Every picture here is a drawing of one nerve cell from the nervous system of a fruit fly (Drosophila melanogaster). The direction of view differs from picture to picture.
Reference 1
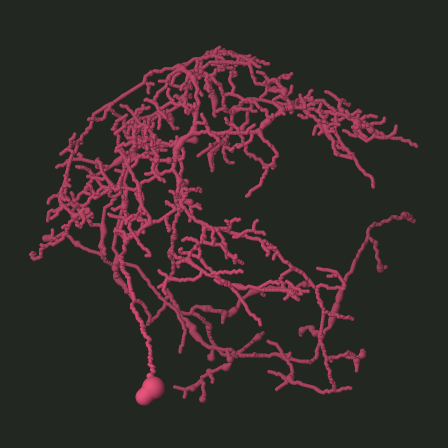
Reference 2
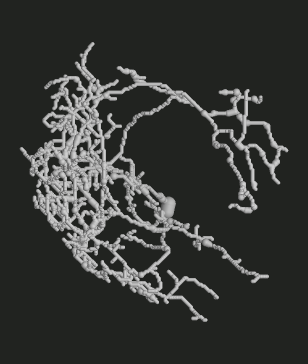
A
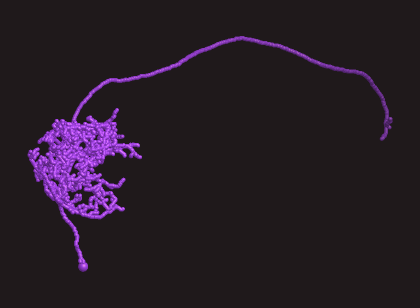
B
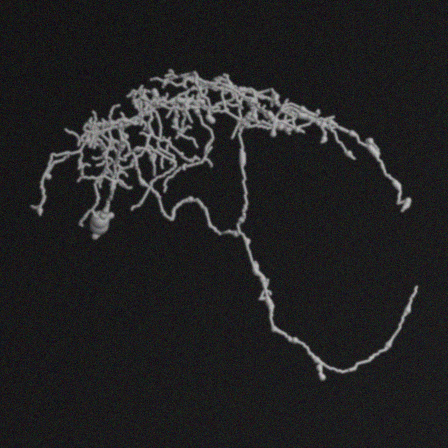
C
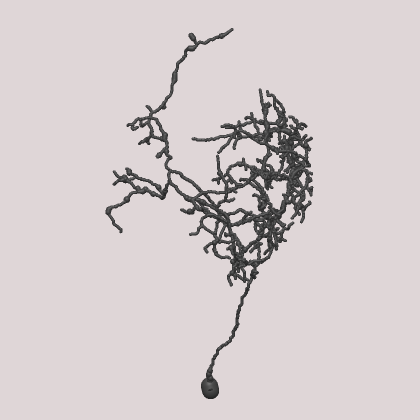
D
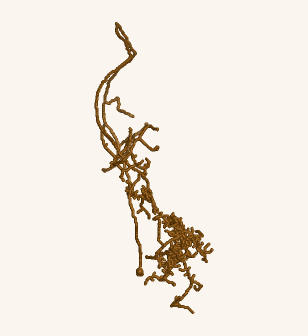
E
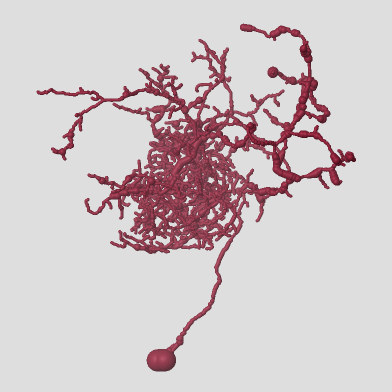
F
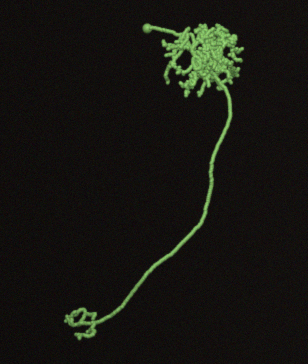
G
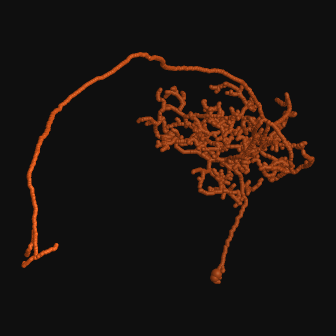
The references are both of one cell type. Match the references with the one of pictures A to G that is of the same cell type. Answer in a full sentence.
Picture C is of the same cell type.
